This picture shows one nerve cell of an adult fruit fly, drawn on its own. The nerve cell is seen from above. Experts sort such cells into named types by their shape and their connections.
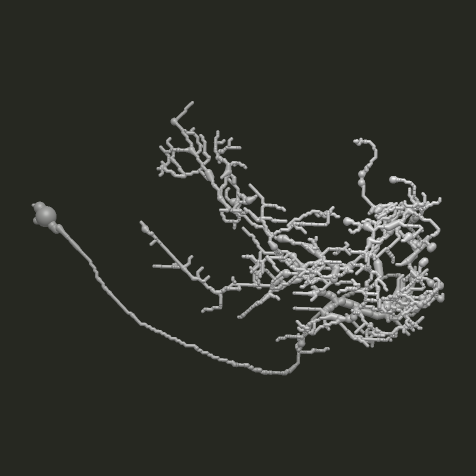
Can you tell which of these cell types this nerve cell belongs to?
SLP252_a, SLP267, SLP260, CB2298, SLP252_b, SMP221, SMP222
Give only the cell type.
SLP252_b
